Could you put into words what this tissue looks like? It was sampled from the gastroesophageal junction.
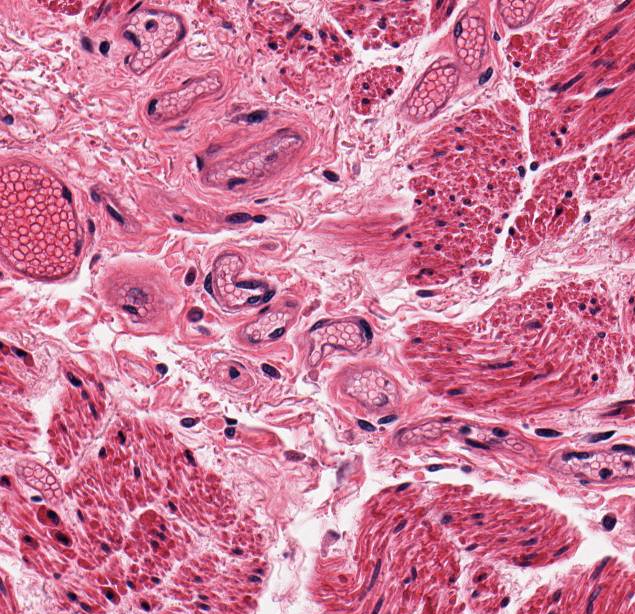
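Smooth muscle bundles fill the right side, lower left and lower right, parted centrally by loose, pale pink, fibrillar connective tissue. Nerve fascicles are honeycombed: small round clear spaces, each around a tiny pink dot. The largest lies at the left edge, just above mid-height.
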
